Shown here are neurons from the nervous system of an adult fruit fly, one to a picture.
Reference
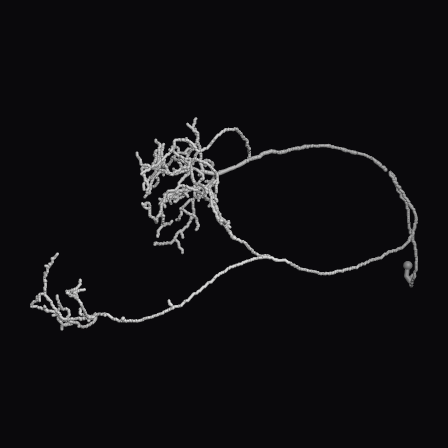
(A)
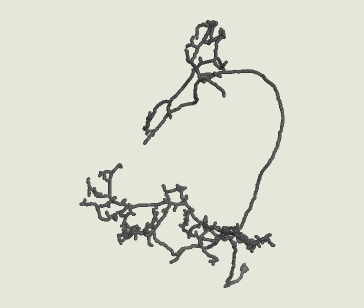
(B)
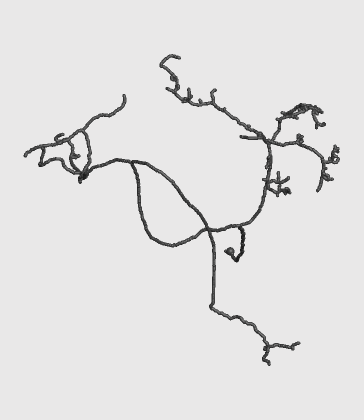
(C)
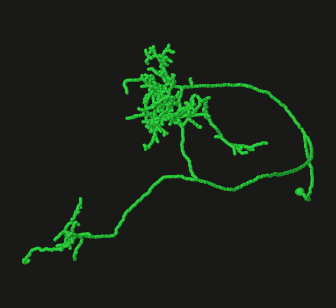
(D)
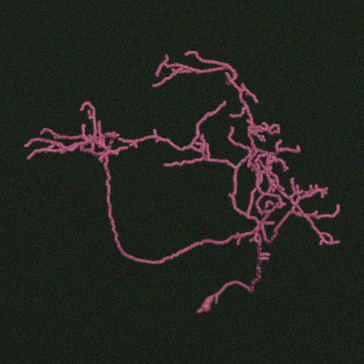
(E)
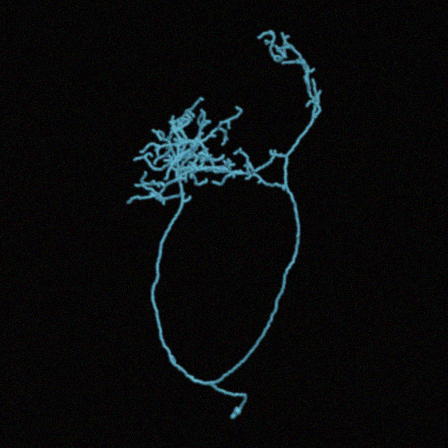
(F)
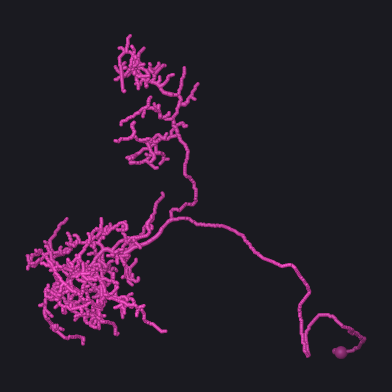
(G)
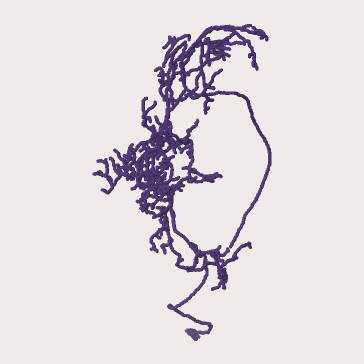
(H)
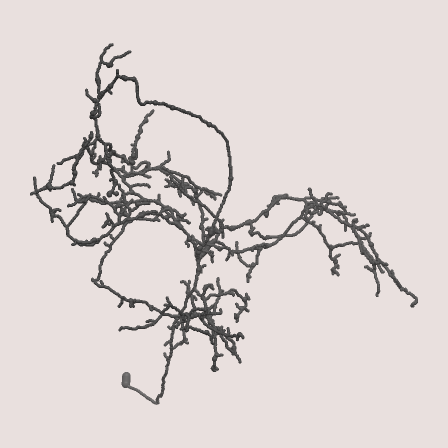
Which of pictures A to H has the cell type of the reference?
E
